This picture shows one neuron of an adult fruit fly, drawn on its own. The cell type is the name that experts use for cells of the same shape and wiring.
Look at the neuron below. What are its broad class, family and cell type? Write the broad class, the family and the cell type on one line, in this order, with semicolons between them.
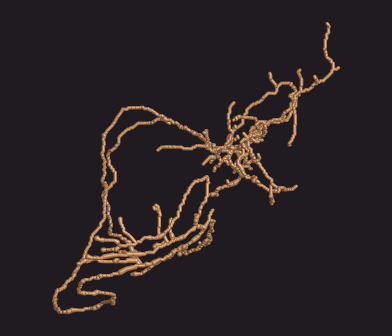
visual centrifugal neuron; hemilineage VLPp&l1_posterior; LPT116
